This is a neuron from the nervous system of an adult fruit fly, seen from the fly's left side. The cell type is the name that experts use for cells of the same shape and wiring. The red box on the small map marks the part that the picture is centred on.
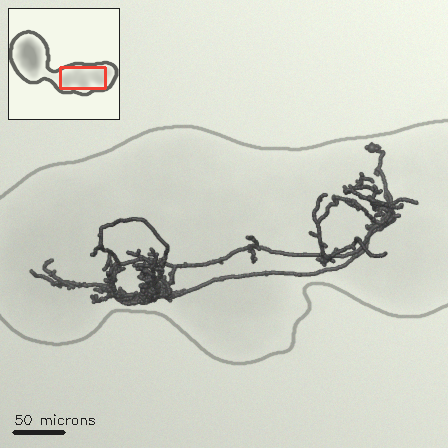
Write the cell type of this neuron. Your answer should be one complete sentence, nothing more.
The neuron is typed under the name INXXX216.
